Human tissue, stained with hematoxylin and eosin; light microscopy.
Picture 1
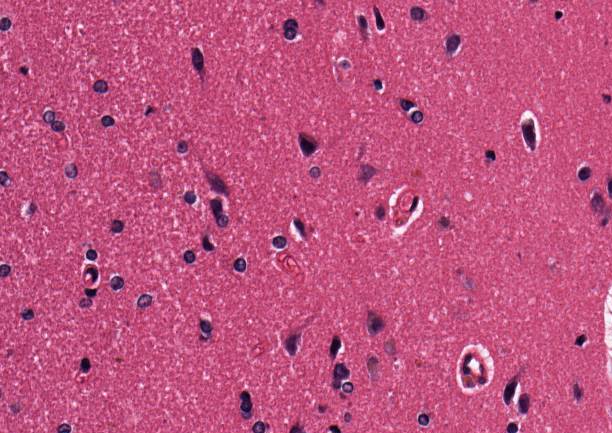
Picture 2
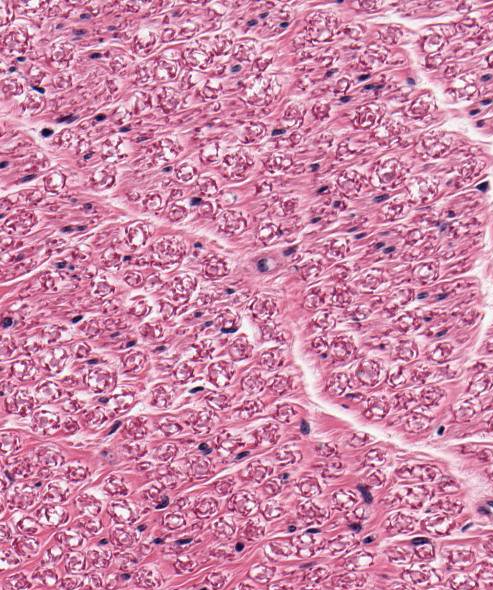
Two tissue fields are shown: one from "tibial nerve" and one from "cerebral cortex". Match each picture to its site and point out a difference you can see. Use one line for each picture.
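Picture 1: cerebral cortex. Small, round, dark-staining nuclei with scant visible cytoplasm are scattered singly across the whole field.
Picture 2: tibial nerve. Small dark blue nuclei, mostly elongated, are scattered sparsely between the rounded profiles.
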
